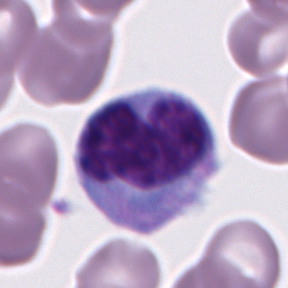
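Monocyte: the cell in the middle of a stained human peripheral blood smear. Its outline is roughly round. A notch in the upper edge of the nucleus gives it a kidney-like shape, and no nucleoli are visible. Fine pinkish-purple granules are present in the cytoplasm.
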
